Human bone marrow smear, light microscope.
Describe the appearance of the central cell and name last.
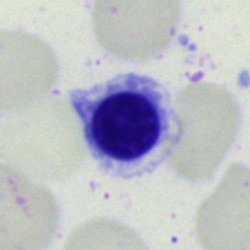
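Notice how irregular and ragged the outline is, with a pointed projection at the upper left. The chromatin's dark purple and densely condensed, and there's no nucleolus to be seen in the nucleus. Pale blue cytoplasm rings the nucleus on every side. So that's an erythroblast.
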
